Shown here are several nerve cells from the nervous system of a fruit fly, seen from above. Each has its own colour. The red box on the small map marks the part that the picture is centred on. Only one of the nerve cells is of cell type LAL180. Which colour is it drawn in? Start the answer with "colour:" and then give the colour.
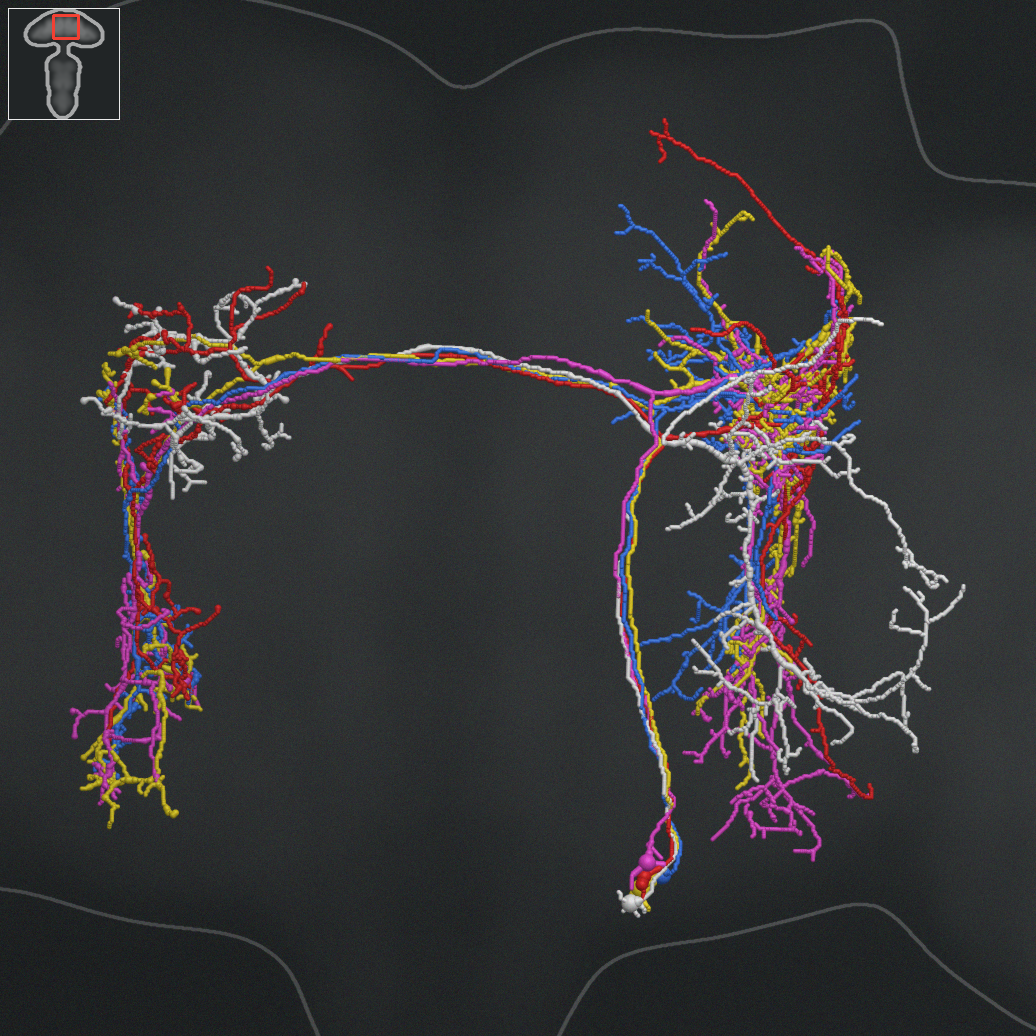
colour: red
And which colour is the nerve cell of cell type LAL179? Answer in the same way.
colour: white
